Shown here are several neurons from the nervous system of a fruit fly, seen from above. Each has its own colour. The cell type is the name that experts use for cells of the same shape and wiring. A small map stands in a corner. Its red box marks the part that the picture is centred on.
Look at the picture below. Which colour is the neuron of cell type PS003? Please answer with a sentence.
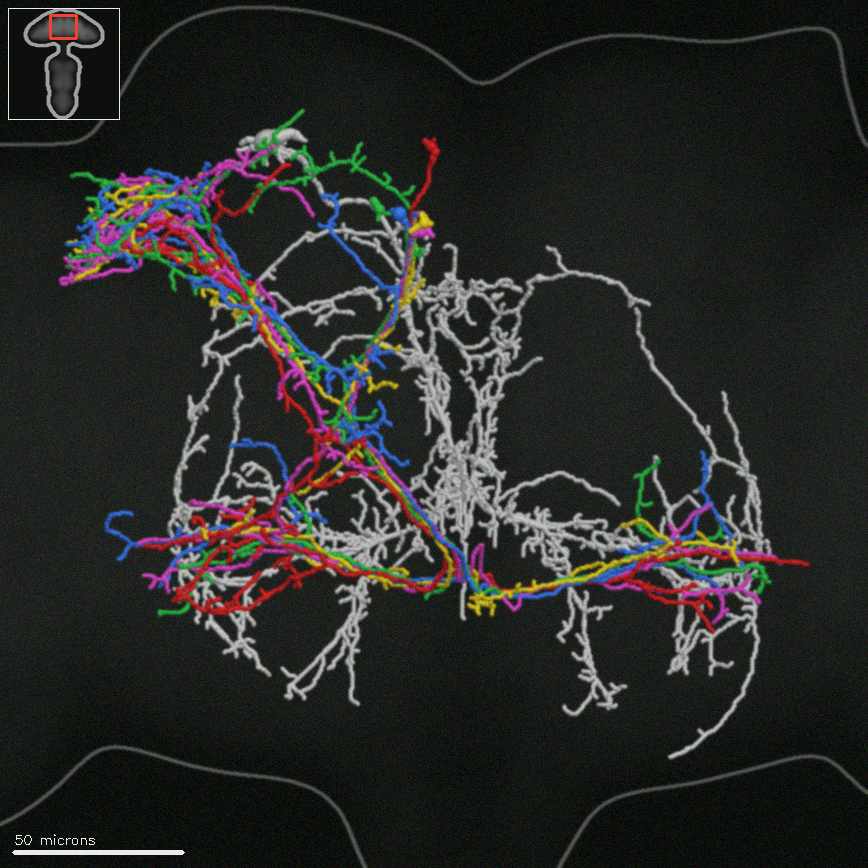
The colour is red.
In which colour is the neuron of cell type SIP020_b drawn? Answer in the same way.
The colour is blue.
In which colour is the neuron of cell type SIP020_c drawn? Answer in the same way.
The colour is green.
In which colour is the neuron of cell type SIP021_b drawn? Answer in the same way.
The colour is yellow.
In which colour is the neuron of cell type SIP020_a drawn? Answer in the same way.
The colour is magenta.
